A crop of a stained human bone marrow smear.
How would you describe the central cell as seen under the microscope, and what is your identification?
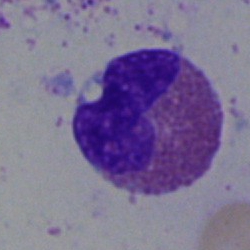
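The nucleus lies against the left side of the cell and has a notch in its upper-left edge. Fine granules are spread throughout the cytoplasm. At the upper-left edge of the cell there is a small clear round space. This cell is an eosinophil.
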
